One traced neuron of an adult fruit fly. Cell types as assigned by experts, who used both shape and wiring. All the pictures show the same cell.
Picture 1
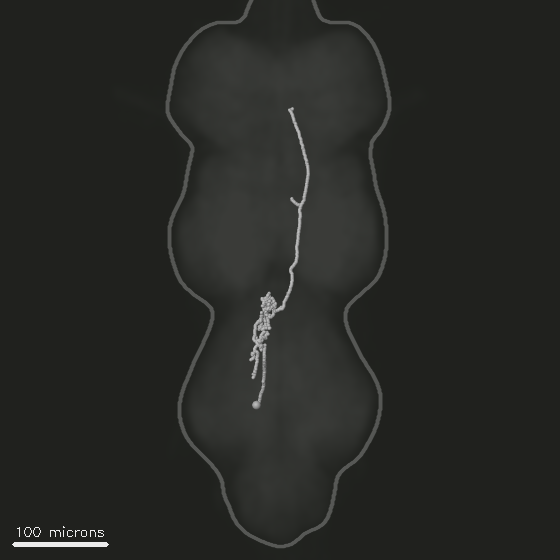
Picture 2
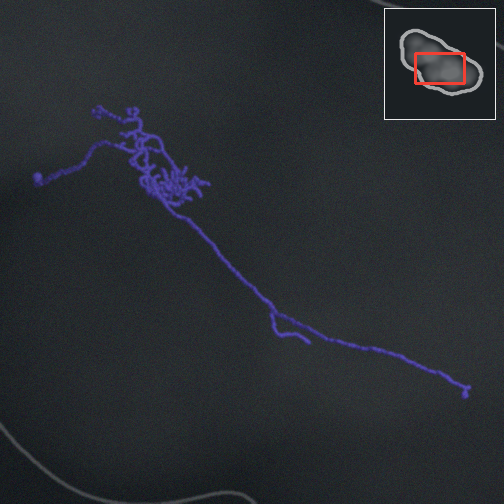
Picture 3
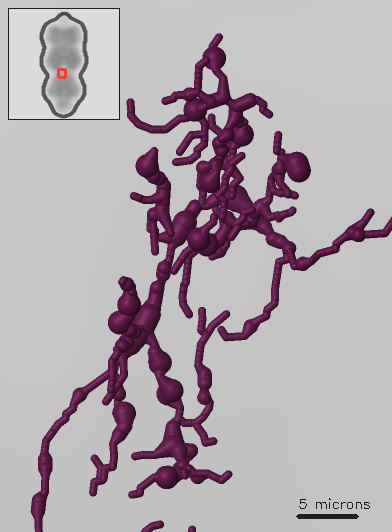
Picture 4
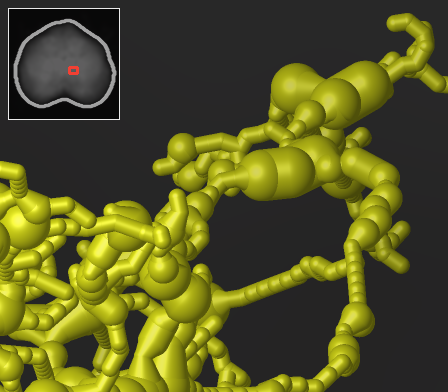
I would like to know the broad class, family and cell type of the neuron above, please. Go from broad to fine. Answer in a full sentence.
A nerve-cord intrinsic neuron of hemilineage 10B, type IN10B044.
